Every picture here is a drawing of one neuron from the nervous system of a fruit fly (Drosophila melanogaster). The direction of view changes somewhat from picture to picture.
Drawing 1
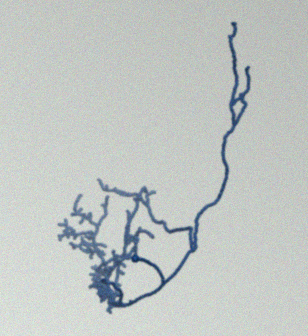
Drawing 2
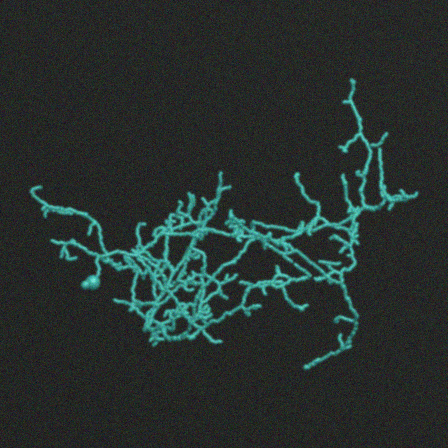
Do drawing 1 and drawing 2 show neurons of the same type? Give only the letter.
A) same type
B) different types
B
